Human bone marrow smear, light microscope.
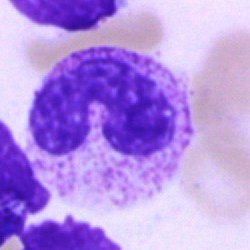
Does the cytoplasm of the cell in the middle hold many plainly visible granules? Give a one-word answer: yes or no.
Yes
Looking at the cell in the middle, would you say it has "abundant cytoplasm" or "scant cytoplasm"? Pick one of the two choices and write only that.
Abundant cytoplasm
